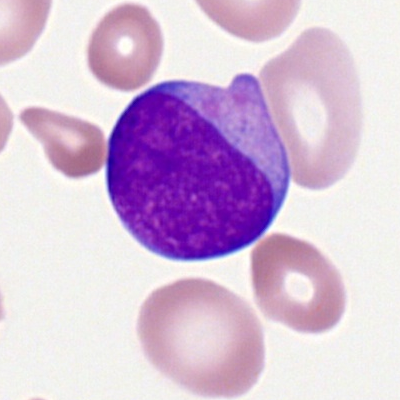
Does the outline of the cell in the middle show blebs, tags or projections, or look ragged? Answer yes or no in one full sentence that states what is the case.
Yes, this cell has an outline that is rough instead of smooth.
